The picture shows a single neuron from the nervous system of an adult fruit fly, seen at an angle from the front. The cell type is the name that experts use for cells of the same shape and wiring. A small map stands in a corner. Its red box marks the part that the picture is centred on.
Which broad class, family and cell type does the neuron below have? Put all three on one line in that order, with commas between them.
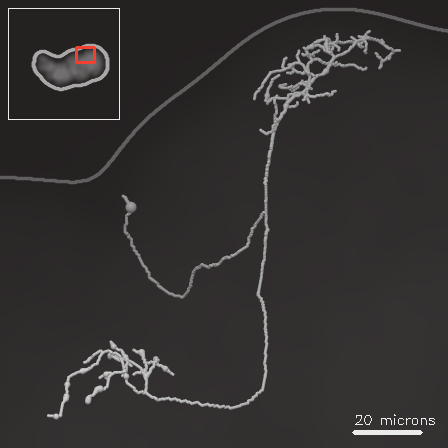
central-brain intrinsic neuron, hemilineage SIPp1, FB9A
